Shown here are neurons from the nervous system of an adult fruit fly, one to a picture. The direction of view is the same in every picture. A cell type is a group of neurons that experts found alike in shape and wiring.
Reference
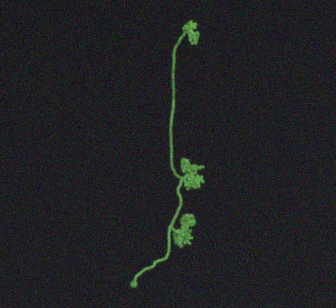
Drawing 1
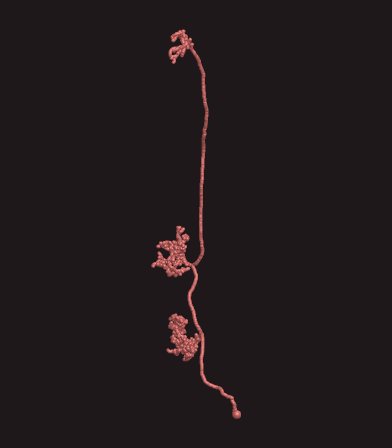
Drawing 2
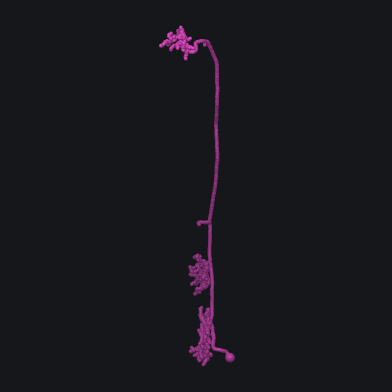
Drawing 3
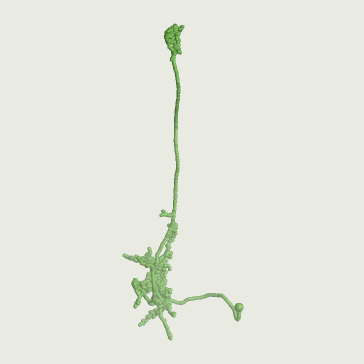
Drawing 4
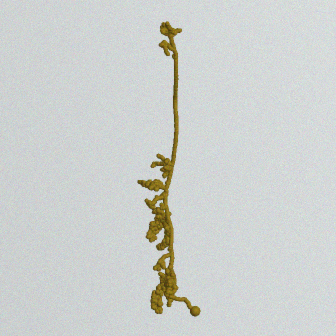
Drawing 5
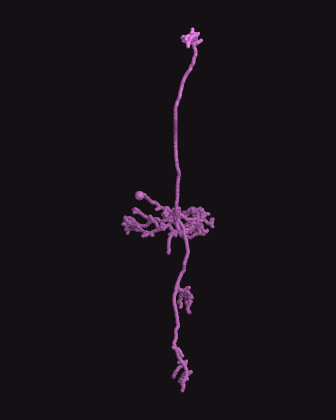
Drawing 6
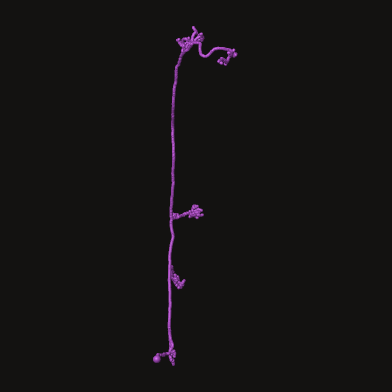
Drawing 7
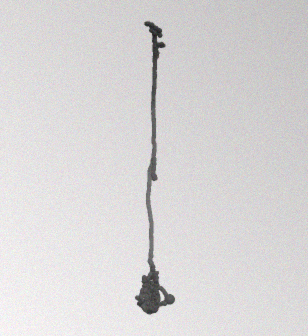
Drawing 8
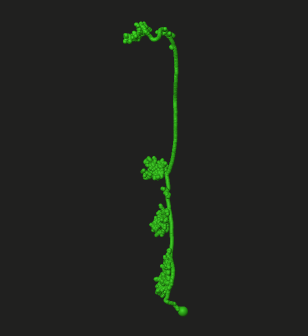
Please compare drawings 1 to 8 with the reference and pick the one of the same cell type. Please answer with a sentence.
Drawing 1 is of the same cell type.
